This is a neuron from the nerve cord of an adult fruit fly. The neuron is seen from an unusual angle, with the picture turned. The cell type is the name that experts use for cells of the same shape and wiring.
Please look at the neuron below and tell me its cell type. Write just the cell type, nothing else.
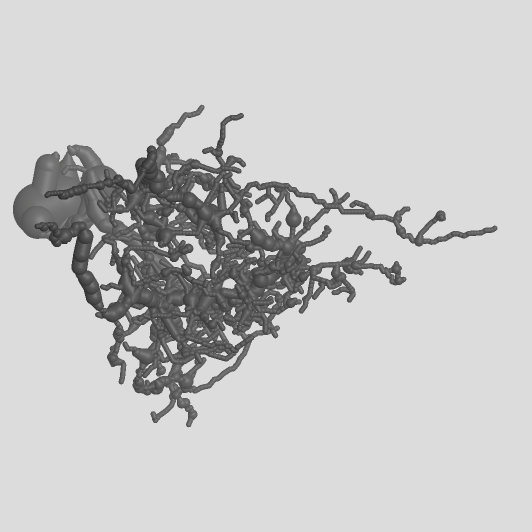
INXXX409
